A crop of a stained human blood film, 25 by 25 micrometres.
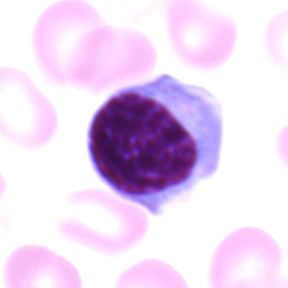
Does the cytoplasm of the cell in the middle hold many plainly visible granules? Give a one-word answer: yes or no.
No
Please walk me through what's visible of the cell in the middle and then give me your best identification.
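Cell about 12 micrometres across; outline irregular, corners slightly angular. Nucleus about 10 by 8 micrometres, about 60% of cell area, lying toward the left. Chromatin coarse, clumped into dark purple blocks. Cytoplasm pale greyish blue; rim wider on right side than left. Name: normoblast.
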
